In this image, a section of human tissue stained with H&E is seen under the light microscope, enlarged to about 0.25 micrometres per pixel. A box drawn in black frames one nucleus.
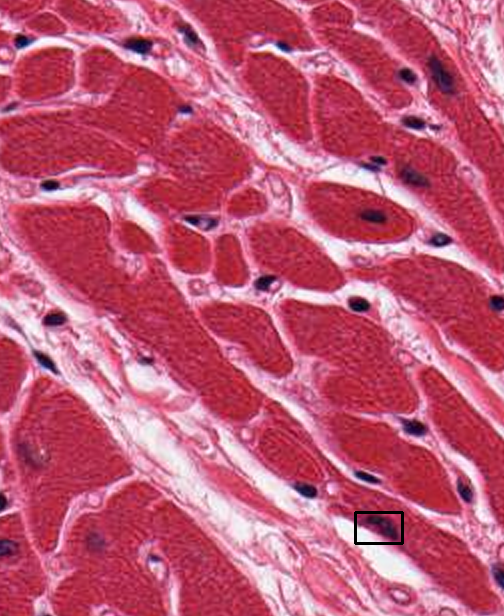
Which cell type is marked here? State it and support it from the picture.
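It is a cardiomyocyte. The nucleus lies inside a broad fibre, with its long axis running along the length of the fibre. The cytoplasm is abundant and deep red, with faint lengthwise streaks. The fibre runs diagonally, parallel to its neighbours, and its lower edge borders a clear white space and pale pink loose tissue.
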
